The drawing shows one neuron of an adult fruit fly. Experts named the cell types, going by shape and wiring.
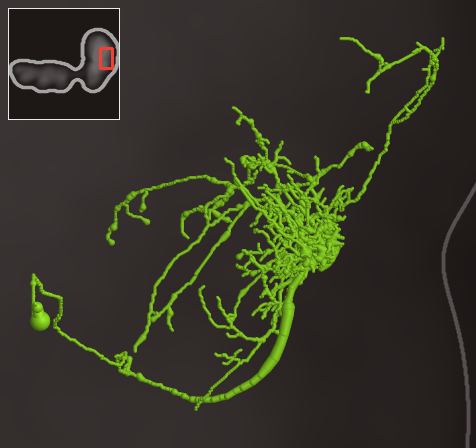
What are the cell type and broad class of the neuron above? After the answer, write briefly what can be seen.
The cell type is LAL002. Its broad class is central-brain intrinsic neuron. Its cell body lies at the lower left of the picture. The picture shows dozens of branch ends.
